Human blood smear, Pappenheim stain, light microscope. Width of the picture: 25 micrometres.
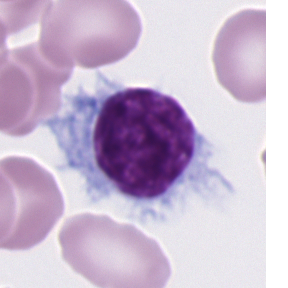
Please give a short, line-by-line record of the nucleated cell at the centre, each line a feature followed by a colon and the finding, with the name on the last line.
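Projections: fine, hair-like, all around
Border: ragged, irregular, not smooth
Nuclear shape: no lobes or deep indentations
Nucleoli: not visible
Cell: hairy cell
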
